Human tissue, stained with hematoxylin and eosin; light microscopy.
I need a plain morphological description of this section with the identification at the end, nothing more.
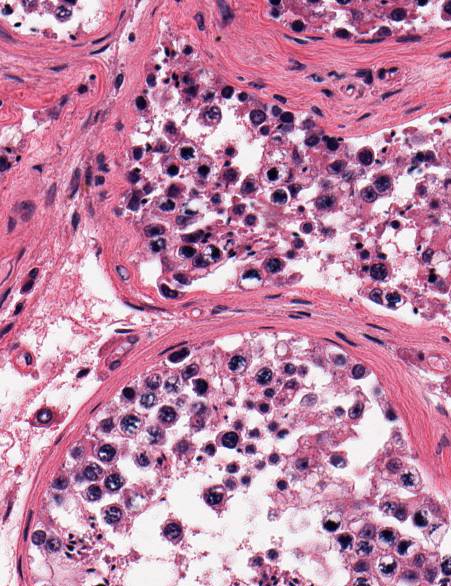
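You've got rounded tubular units packed with cells, set apart by curving bands of pink fibrous tissue; one fills the lower half, others sit above. Each has a thick, layered, eosinophilic wall with flattened, elongated nuclei running along its curve. Inside are many round cells with round, dark-staining nuclei. No fat cells anywhere. This is testis.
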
